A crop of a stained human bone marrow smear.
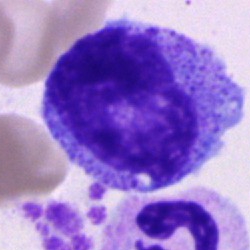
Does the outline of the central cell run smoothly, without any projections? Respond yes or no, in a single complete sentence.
No, the outline of this cell is ragged or frayed, or it has projections, blebs or tags.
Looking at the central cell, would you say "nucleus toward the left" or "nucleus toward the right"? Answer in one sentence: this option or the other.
Most of its cytoplasm is found to the right of its nucleus.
